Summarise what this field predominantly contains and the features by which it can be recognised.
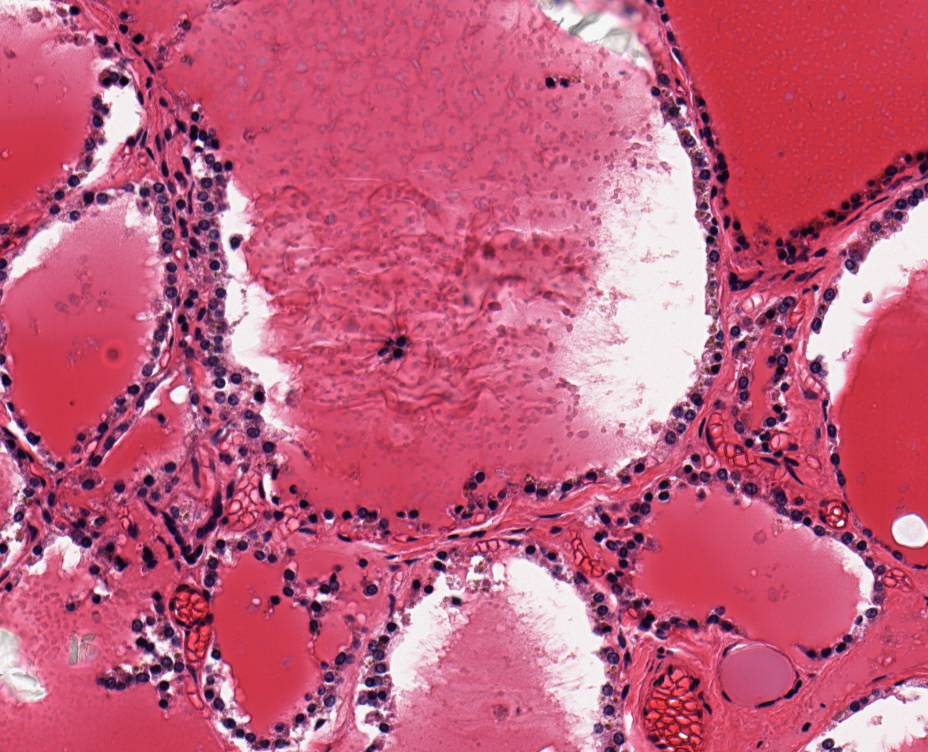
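It's thyroid follicle all over: closely packed rounded follicles of varying size, the biggest sitting at top centre. Their lumens are full of pink-red colloid, and each is lined by just one layer of flattened to low cuboidal cells with small, round, dark-staining nuclei.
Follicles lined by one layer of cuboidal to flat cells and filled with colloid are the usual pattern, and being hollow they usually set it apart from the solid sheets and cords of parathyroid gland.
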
